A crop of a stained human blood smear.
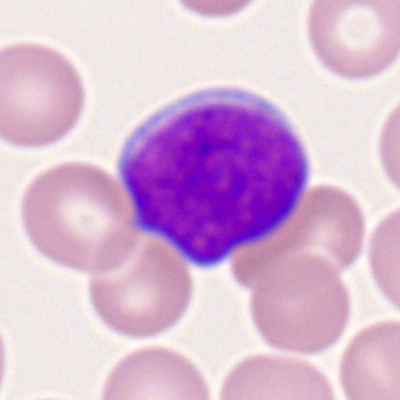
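Myeloblast, the one sitting in the middle of the smear: a single unlobed nucleus takes up nearly the whole cell, leaving the cytoplasm as just a thin rim, easiest to spot along the top edge. Note the chromatin too, deep purple and mottled.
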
